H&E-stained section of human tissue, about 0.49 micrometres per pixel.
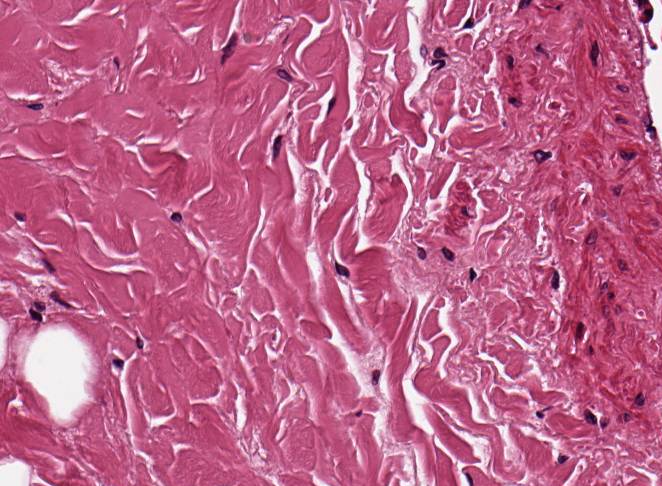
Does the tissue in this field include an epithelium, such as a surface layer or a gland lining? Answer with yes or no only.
No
